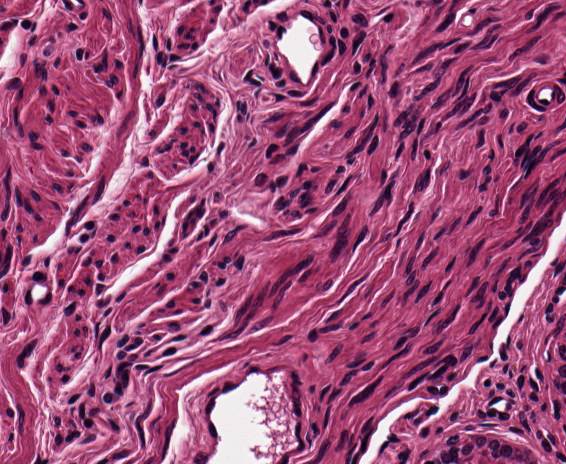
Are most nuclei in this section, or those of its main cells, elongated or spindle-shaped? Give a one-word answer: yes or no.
Yes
